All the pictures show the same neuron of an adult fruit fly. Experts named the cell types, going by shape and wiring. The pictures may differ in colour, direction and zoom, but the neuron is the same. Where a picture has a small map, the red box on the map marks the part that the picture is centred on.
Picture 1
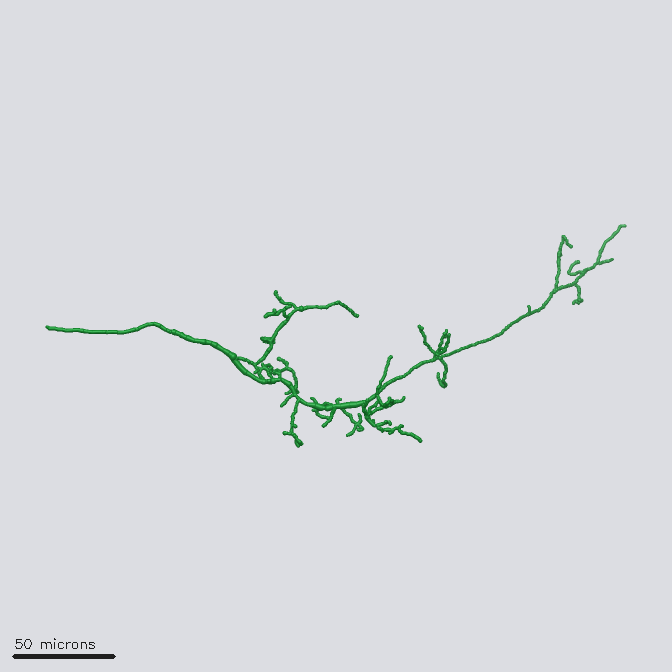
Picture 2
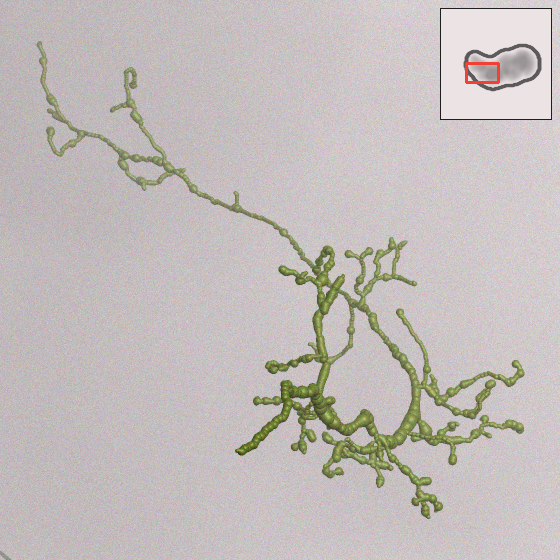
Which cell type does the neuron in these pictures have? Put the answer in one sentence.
The cell type is SNpp30.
